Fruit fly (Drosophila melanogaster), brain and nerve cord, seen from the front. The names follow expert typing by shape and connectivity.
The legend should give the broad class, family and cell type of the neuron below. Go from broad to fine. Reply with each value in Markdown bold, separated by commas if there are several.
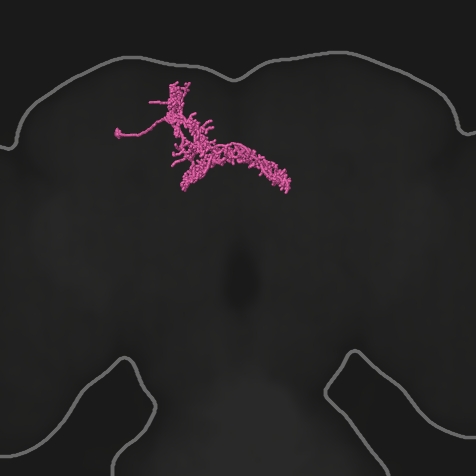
**central-brain intrinsic neuron**, **hemilineage DL1_dorsal**, **FB5I**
